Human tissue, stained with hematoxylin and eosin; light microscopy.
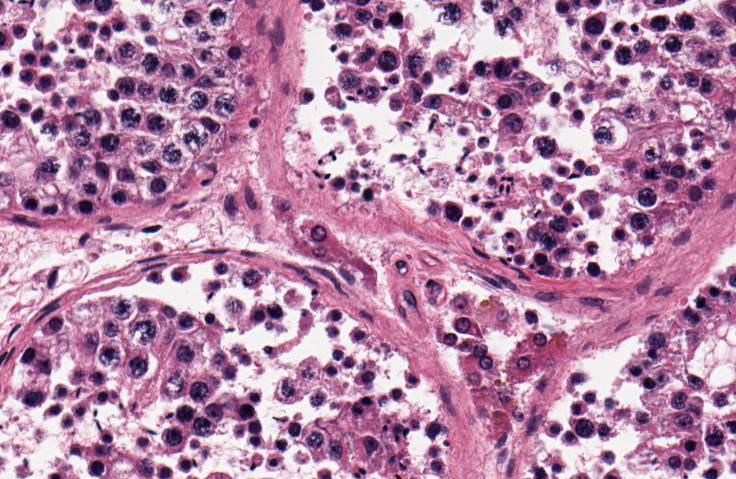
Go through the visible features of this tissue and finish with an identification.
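Four rounded tubule cross-sections fill the corners between branching pink connective tissue bands meeting centrally. They hold crowded round cells with large nuclei of coarse, clumped, dark chromatin, clearest upper left. Cells lie loosely amid white gaps, widest upper right. Lower-centre connective tissue holds polygonal cells with abundant pink cytoplasm and round central nuclei. This is testis.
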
